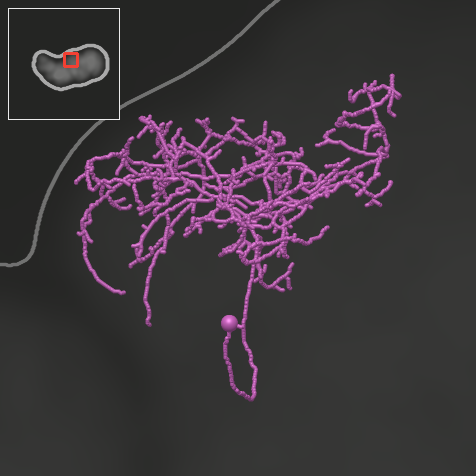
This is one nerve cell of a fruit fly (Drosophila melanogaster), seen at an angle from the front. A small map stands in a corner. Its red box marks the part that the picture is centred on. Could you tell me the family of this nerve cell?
hemilineage LHa1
